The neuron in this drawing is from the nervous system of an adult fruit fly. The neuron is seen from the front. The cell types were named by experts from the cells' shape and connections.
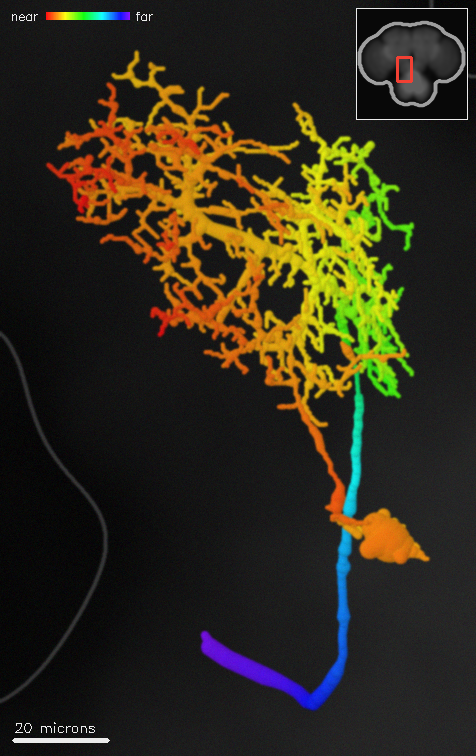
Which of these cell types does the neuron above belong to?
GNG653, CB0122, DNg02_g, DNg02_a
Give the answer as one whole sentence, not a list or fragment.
Of the cell type GNG653 is this neuron.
